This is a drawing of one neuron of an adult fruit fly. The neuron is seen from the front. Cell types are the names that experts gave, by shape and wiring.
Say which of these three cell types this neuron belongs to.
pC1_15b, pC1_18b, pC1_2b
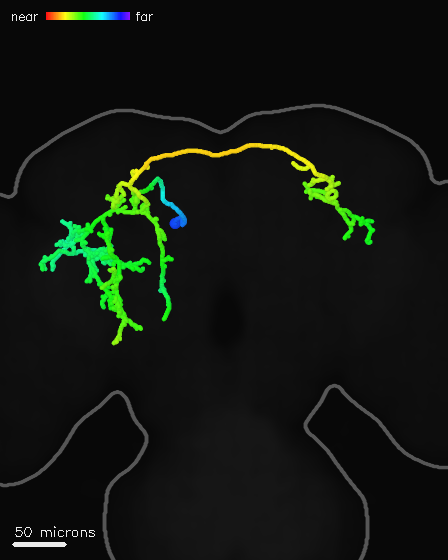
pC1_2b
